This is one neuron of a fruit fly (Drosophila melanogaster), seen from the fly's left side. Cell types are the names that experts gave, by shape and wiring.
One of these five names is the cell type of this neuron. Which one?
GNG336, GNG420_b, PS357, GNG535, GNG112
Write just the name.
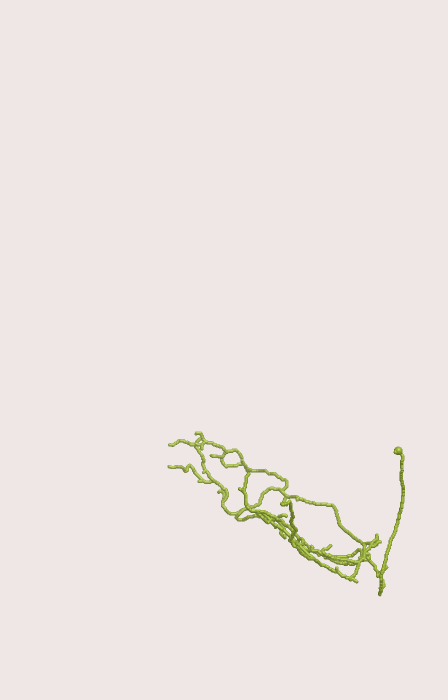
GNG336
